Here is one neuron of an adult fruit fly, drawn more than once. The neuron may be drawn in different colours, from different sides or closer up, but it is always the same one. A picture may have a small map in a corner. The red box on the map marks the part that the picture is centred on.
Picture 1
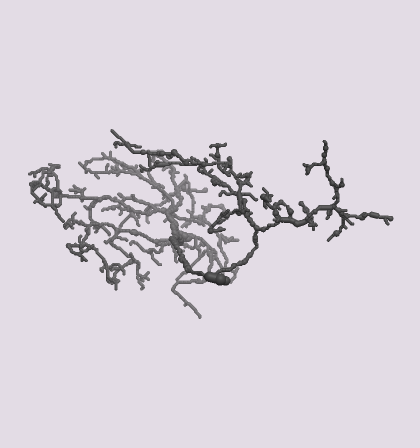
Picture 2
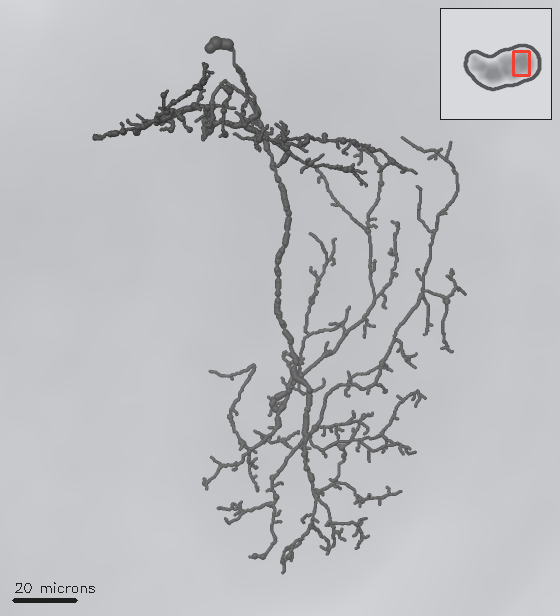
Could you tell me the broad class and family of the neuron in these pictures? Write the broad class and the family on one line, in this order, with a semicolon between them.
visual projection neuron; hemilineage SLPpl2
